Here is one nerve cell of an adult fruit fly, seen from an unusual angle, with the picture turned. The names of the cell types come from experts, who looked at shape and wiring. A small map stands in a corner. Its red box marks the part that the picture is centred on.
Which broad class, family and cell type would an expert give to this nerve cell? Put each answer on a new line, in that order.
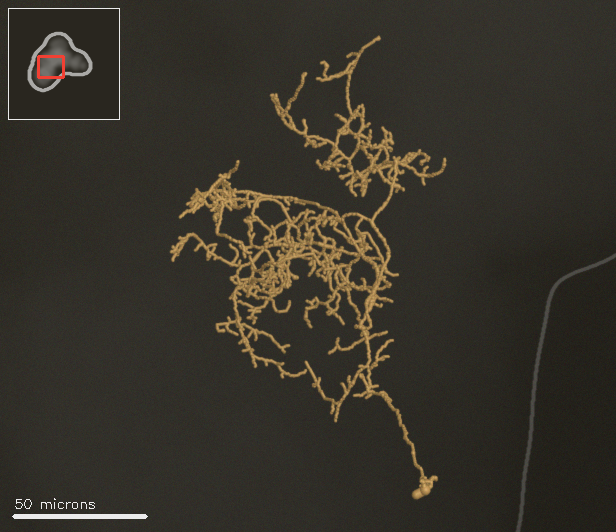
central-brain intrinsic neuron
hemilineage SMPpv2_dorsal
SMP273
